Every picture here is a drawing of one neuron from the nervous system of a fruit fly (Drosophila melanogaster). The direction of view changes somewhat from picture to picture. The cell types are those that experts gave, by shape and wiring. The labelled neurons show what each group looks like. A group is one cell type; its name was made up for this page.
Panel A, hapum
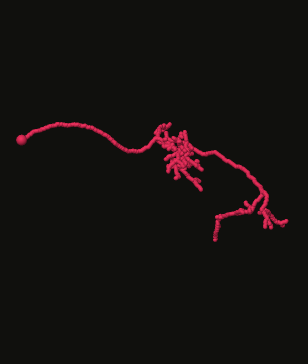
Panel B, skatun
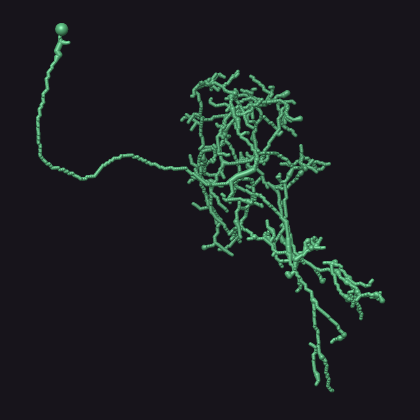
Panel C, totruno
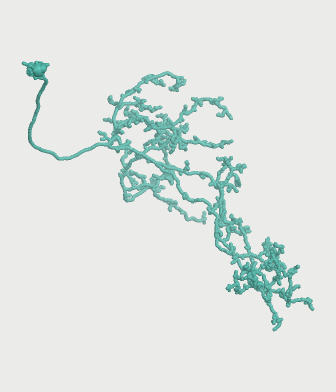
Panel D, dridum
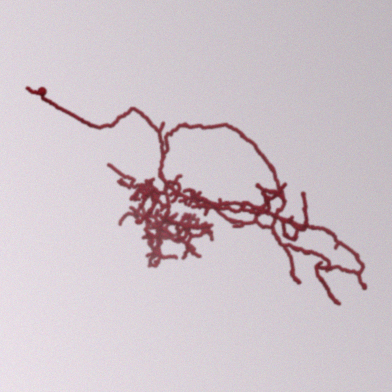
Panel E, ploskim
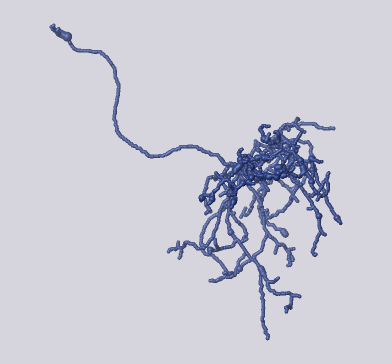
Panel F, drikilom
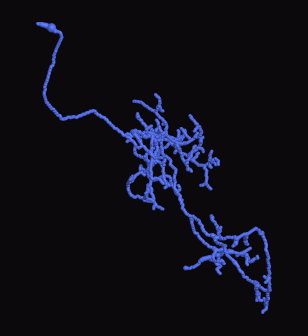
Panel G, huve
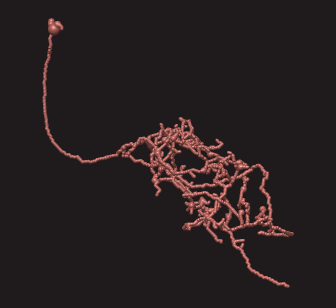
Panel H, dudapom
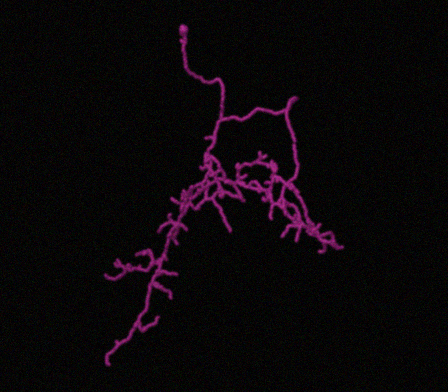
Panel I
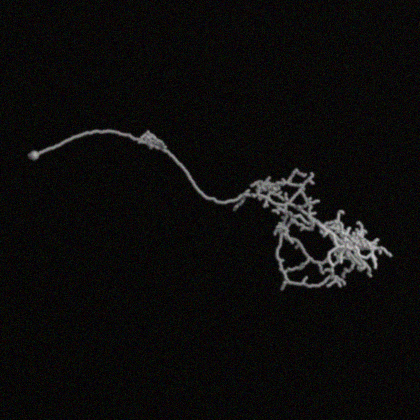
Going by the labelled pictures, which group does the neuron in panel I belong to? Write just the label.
totruno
